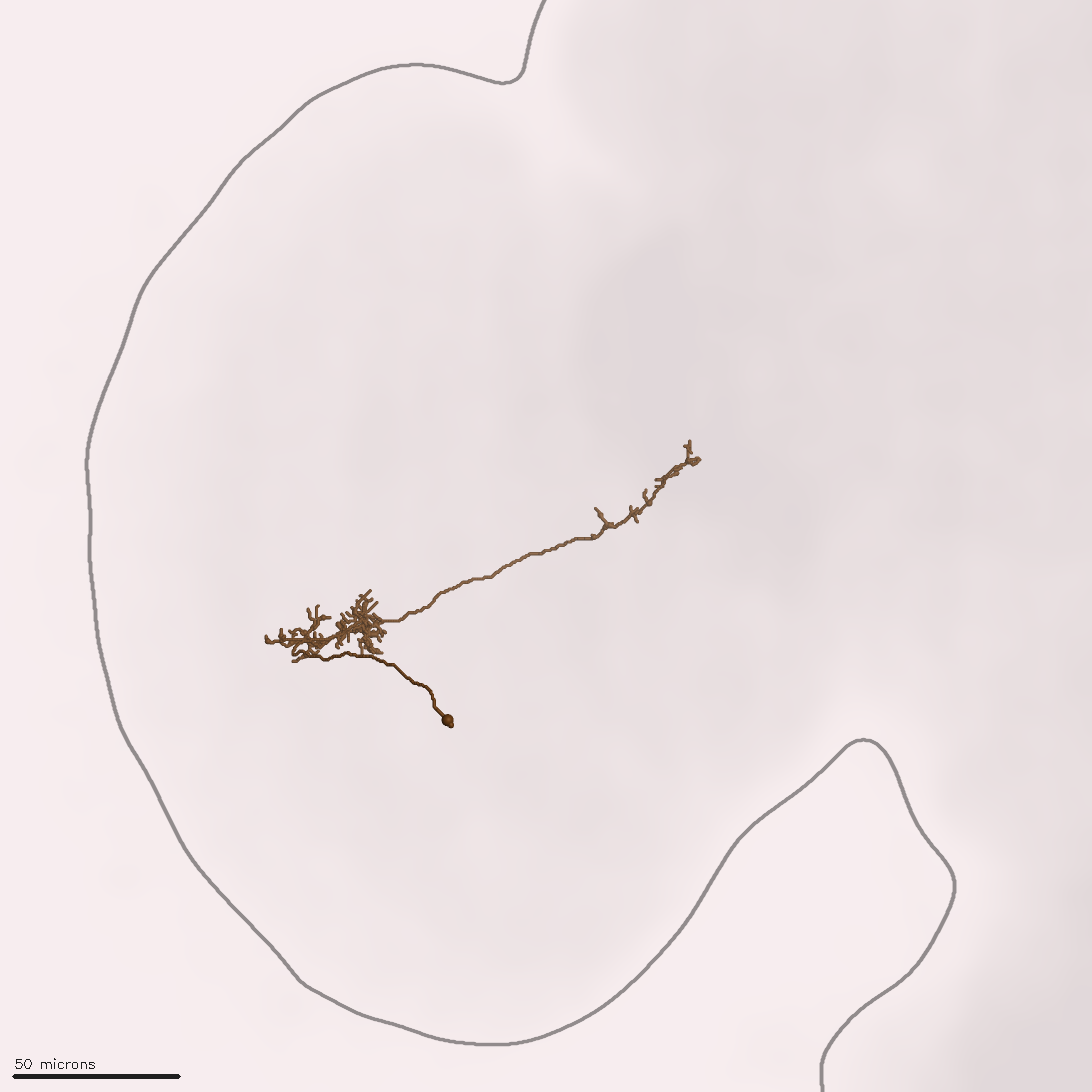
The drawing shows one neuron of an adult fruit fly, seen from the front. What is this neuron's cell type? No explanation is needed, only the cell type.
Tm37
